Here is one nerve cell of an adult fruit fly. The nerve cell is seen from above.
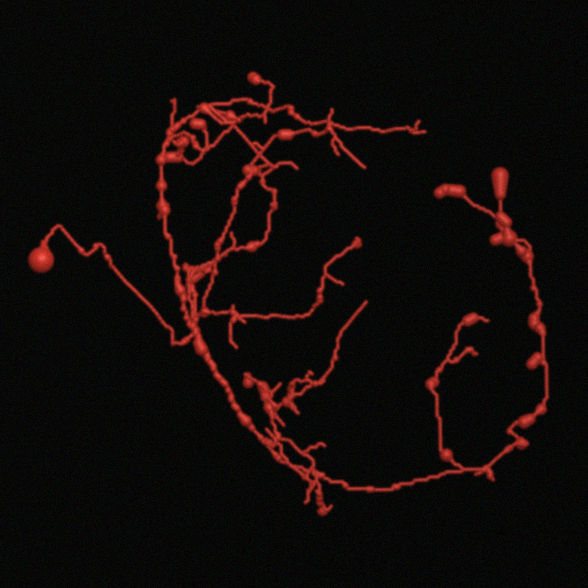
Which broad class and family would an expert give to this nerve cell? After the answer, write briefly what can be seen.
Its broad class is nerve-cord intrinsic neuron. The family is hemilineage 09A. The cell body is on the left of the picture. The picture shows dozens of branch ends.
